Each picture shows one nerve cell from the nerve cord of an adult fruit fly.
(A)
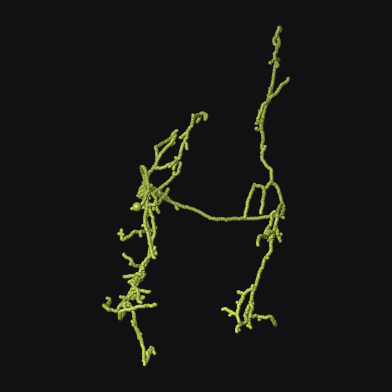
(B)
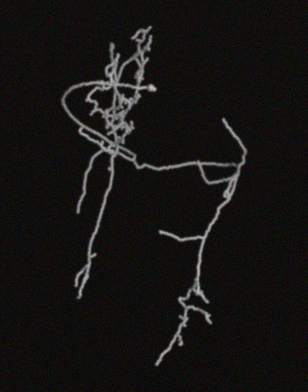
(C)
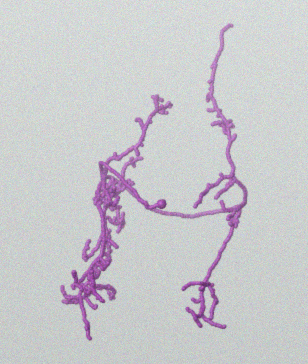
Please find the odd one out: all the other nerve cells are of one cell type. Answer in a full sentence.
Picture B is the odd one out.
